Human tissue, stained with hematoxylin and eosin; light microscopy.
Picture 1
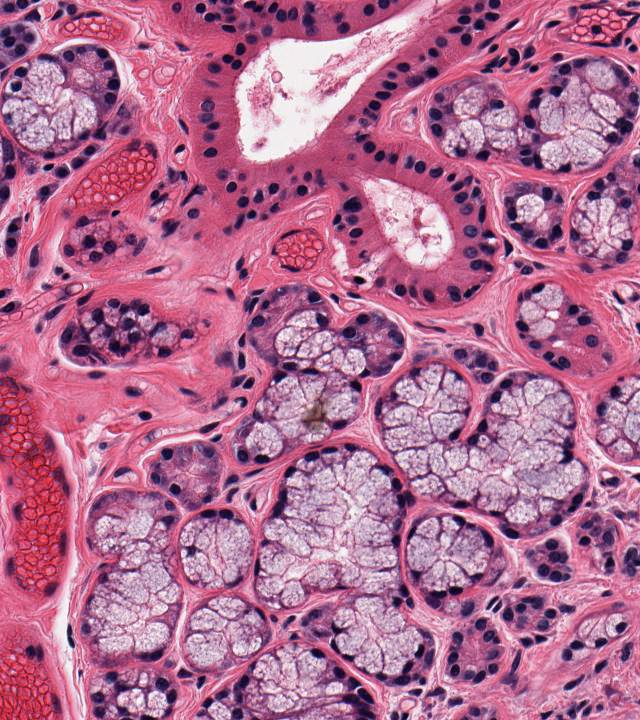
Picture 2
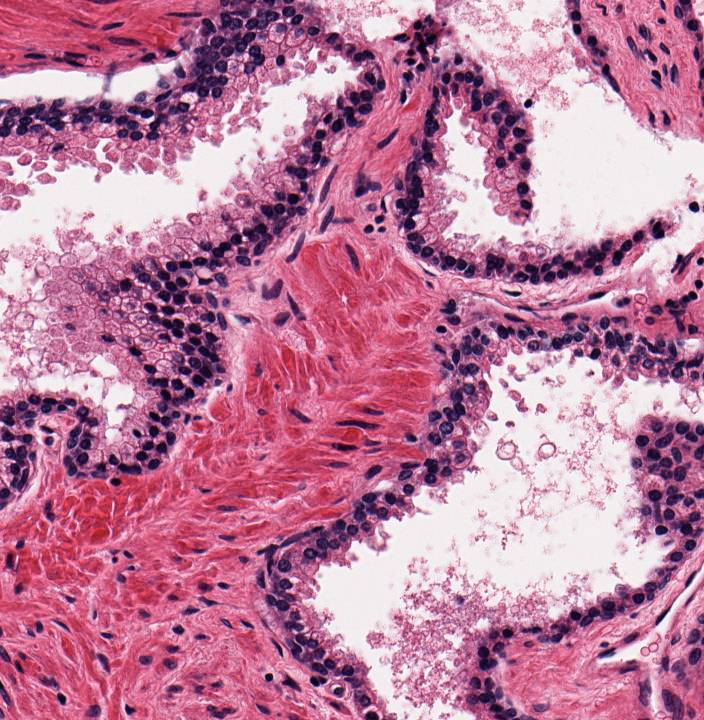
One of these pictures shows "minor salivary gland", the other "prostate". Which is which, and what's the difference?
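ID: minor salivary gland in picture 1, prostate in picture 2. Picture 1: closely packed rounded mucous acini in the lower two-thirds; ducts in the upper centre. Acinar cytoplasm pale, bubbly, greyish-violet; dark flattened nuclei pressed against acinar bases. Ducts lined by a single row of columnar cells, pink cytoplasm, oval nuclei. Vessels packed with red blood cells along the left edge and upper left. Picture 2: irregular glandular spaces separated by bands of pink stroma, broadest band diagonal across the centre. Gland outlines undulating and infolded, not smooth and round. Lining columnar, cytoplasm pale and finely vacuolated toward the lumen. Lumens, especially lower right, hold pale pink flocculent material.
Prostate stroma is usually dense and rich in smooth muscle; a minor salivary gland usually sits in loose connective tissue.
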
